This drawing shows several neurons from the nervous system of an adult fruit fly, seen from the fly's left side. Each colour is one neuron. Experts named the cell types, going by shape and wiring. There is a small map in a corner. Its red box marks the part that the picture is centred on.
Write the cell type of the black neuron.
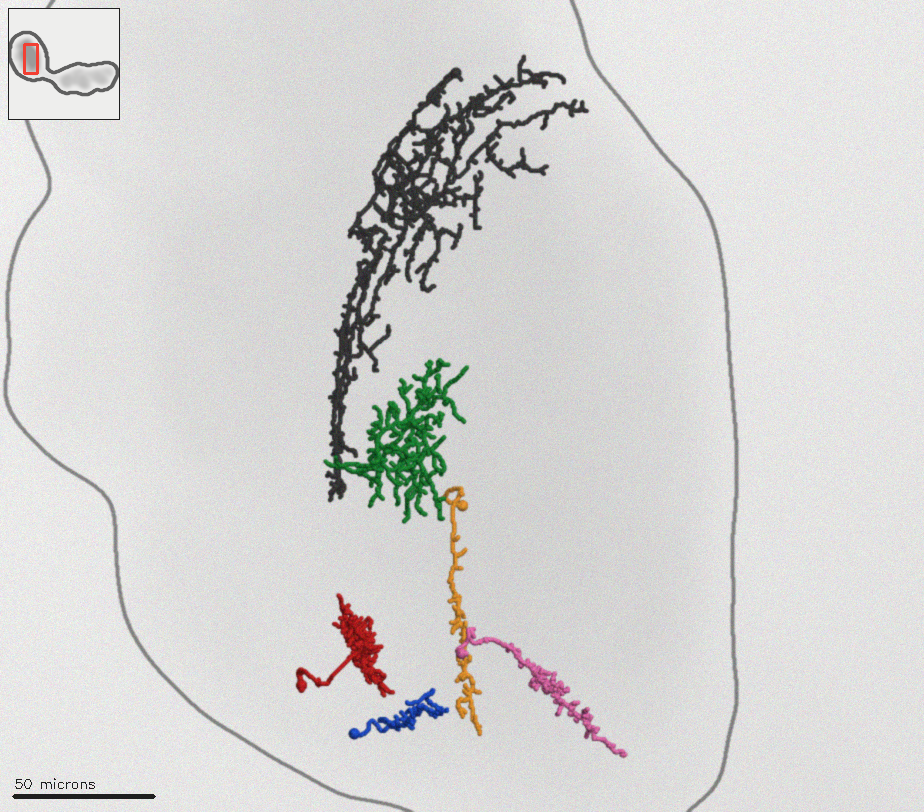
Dm20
